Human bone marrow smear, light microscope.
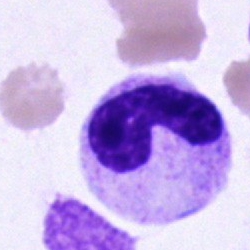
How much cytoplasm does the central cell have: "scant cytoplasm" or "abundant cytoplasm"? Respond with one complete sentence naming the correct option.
It is abundant cytoplasm that surrounds the nucleus of this cell.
